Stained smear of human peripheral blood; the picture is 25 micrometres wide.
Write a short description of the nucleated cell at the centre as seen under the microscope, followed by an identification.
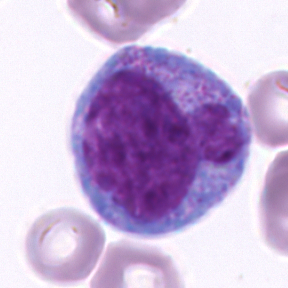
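The cell outline is roughly round, with a smooth edge. Its nucleus is displaced toward the left of the cell. On the right side of the nucleus, a notch marks off a smaller lobe. The cytoplasm contains no vacuoles. This is a promyelocyte.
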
